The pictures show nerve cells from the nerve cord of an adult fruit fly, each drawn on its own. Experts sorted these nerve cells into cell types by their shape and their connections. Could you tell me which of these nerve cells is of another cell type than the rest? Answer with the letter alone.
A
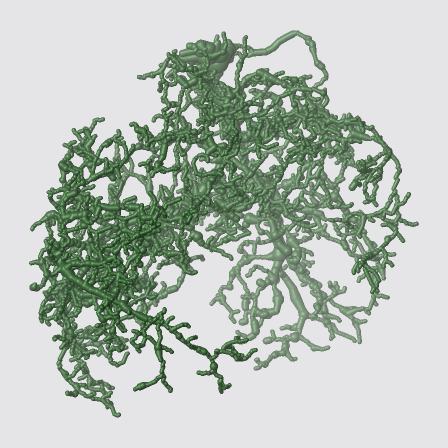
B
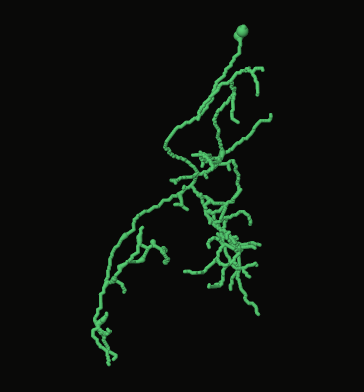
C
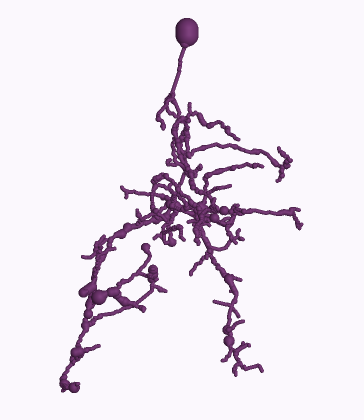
A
